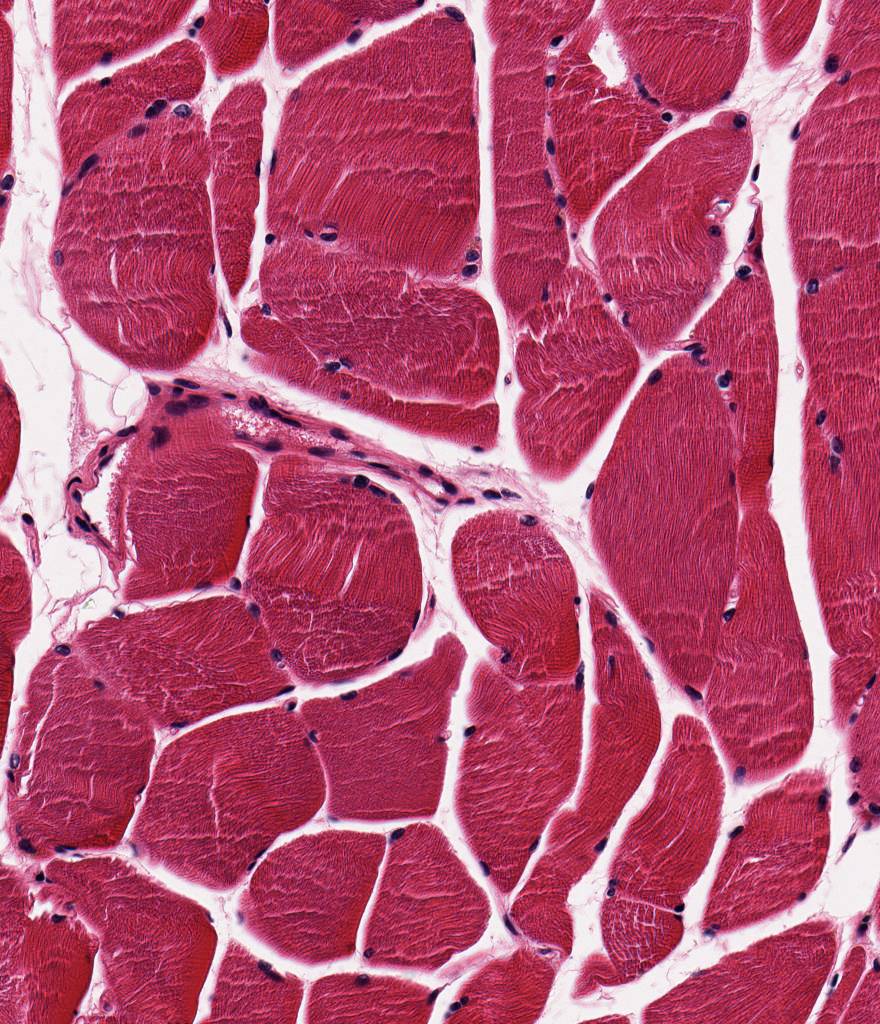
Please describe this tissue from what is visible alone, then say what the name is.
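So, the muscle fibre nuclei here are flattened and tucked against the edges of the fibres. In the upper left middle, a thin-walled vessel lined by elongated nuclei runs obliquely between fibre groups. Along the upper left edge you've got loose, pale, wispy connective tissue, and there are no fat cells among the fibres. It's skeletal muscle.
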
